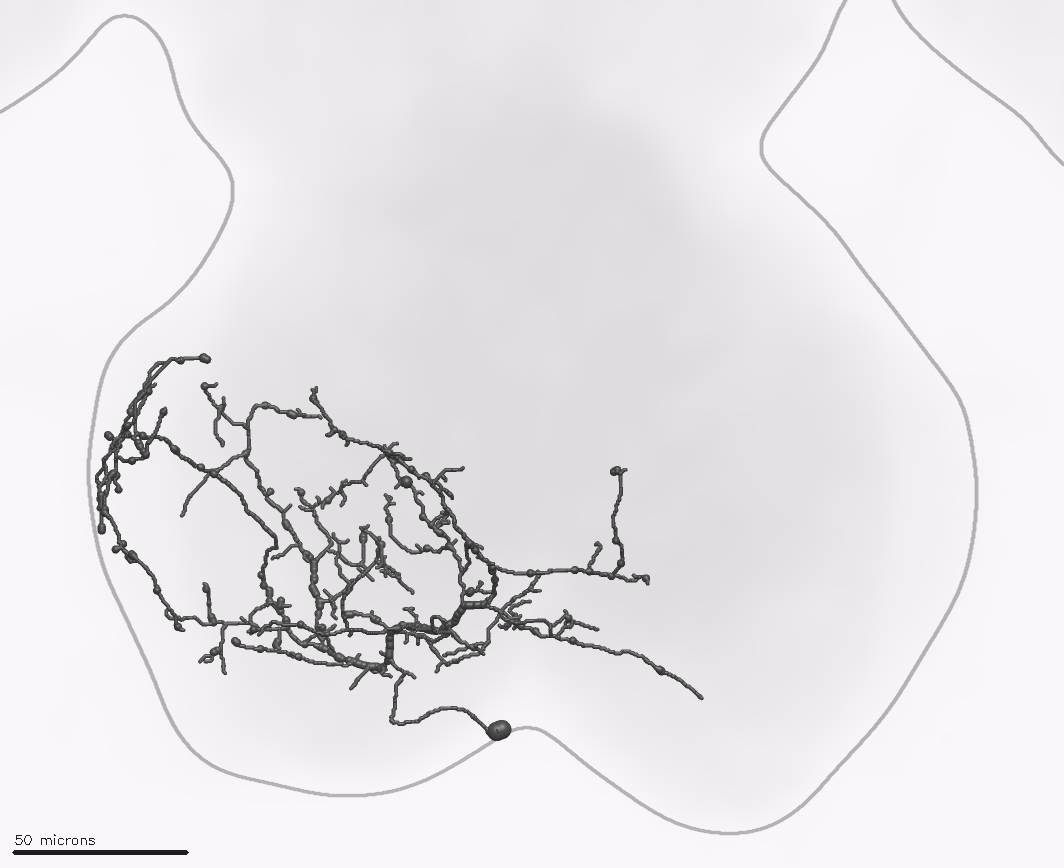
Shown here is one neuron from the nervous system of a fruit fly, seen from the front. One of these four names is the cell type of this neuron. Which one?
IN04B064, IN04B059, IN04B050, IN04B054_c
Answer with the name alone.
IN04B050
